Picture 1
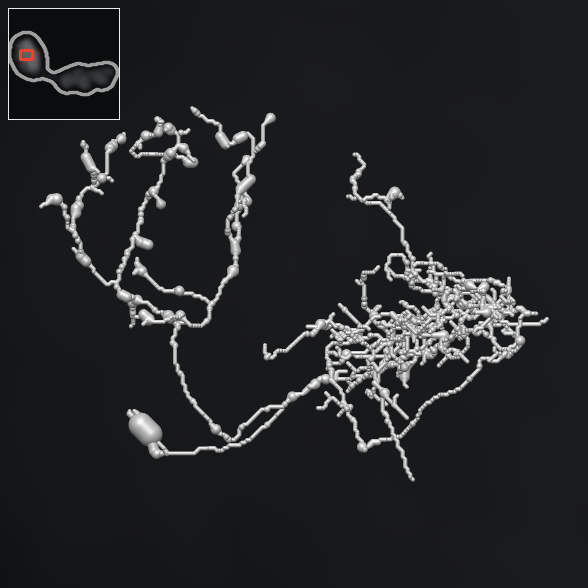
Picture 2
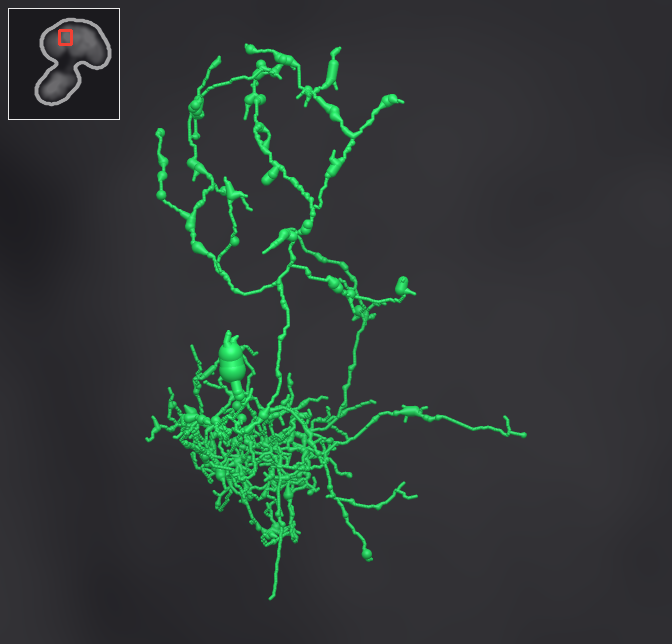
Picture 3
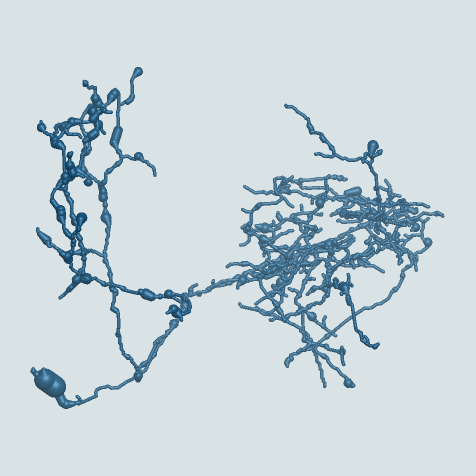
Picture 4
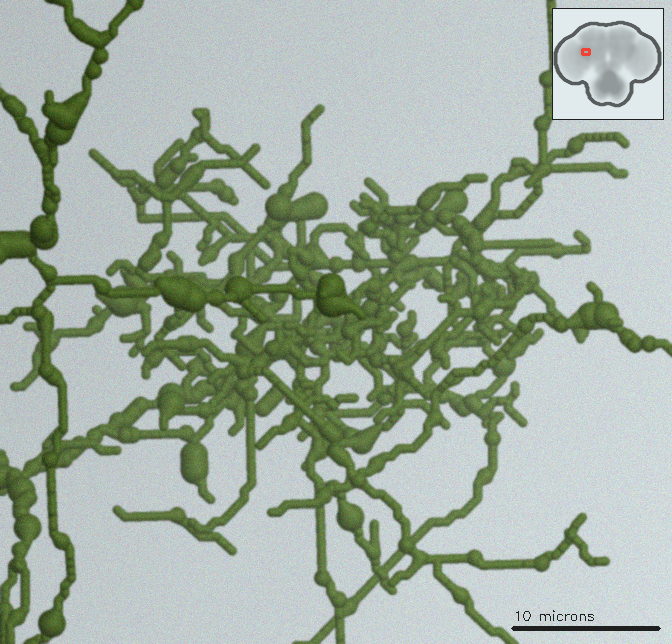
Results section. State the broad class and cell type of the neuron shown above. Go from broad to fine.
central-brain intrinsic neuron; AVLP407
